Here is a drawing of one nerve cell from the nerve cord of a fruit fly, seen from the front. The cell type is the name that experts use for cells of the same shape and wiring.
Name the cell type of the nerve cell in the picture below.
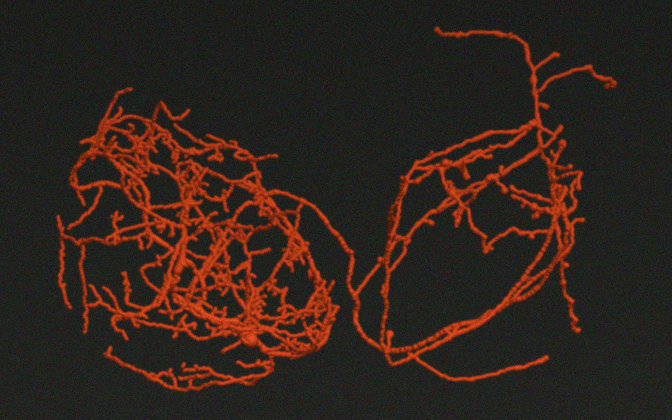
AN07B011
